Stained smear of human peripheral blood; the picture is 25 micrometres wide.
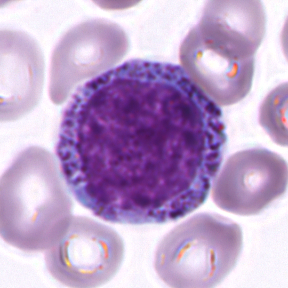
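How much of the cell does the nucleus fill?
Most of it, leaving only a narrow rim of cytoplasm.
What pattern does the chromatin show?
Deep purple, mottled with darker and lighter patches.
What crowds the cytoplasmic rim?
Coarse dark purple granules around the whole edge, on pale bluish cytoplasm.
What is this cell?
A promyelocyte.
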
